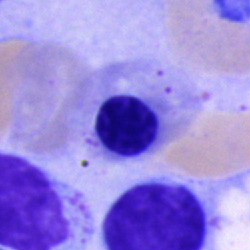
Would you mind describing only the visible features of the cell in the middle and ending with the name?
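First, the chromatin is dense and dark purple. Second, the cytoplasm is pale bluish-grey and shows no vacuoles. Third, the outer border of the cell is indistinct and fades into the background. Cell type: erythroblast.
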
